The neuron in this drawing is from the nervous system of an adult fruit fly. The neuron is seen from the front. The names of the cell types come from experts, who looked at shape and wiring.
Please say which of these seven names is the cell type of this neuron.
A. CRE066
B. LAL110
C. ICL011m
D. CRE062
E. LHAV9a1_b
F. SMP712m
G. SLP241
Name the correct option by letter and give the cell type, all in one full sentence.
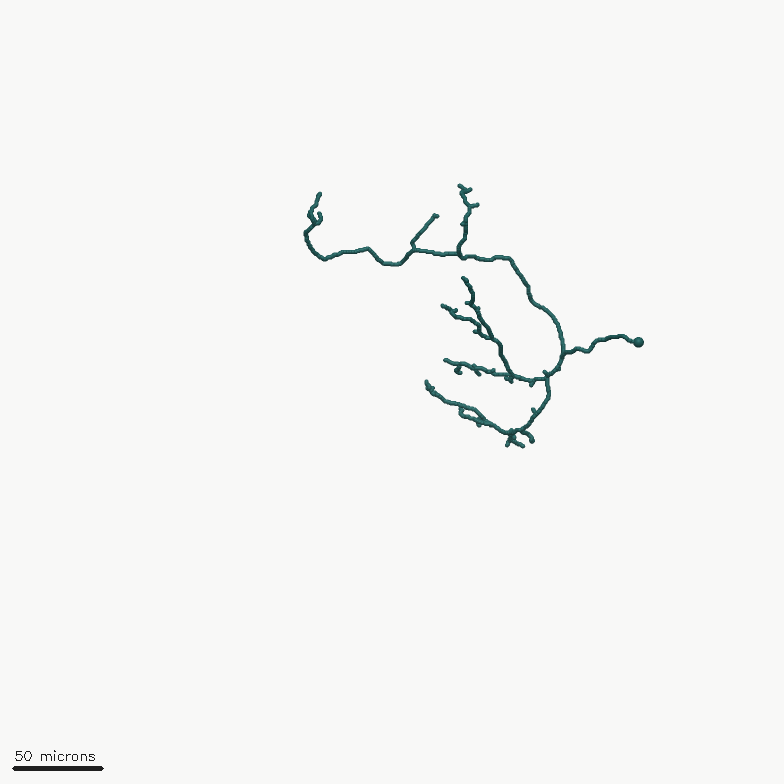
The neuron is sorted into cell type LAL110, option B.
